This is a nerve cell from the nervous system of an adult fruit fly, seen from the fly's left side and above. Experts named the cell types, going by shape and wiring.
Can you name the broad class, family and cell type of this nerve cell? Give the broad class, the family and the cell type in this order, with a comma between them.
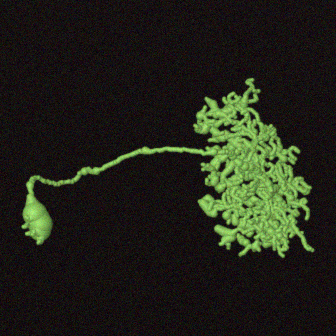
optic-lobe intrinsic neuron, Dm, Dm4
